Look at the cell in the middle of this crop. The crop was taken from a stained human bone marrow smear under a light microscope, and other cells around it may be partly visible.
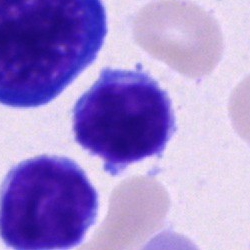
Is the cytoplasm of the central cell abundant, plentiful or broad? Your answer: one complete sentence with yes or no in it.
No, scant cytoplasm surrounds the nucleus of this cell.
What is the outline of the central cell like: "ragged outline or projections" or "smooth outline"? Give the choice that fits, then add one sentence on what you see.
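Ragged outline or projections. Small blebs project from the cell edge, most clearly at the top and bottom.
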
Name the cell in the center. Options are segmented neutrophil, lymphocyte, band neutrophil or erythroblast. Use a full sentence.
At the center of the crop sits a lymphocyte.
